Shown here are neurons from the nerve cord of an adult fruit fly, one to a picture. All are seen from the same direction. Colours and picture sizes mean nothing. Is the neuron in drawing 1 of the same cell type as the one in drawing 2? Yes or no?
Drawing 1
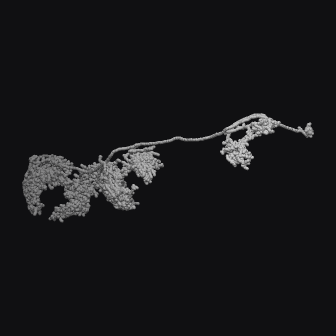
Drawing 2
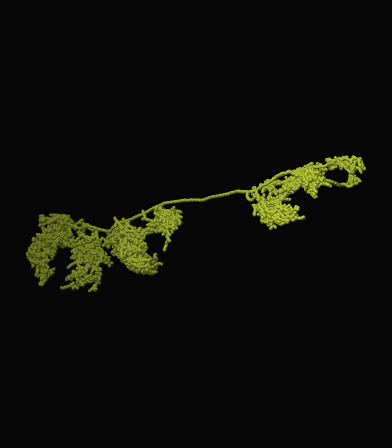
yes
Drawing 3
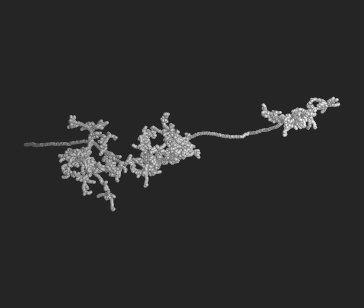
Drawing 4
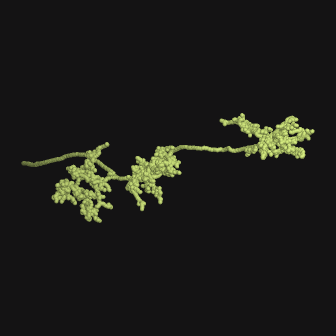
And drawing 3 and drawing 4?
yes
